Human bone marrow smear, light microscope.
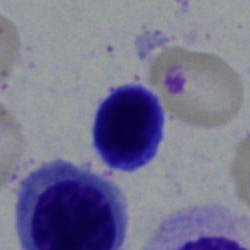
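Lymphocyte: a cell with a smooth, round to slightly oval outline, its nucleus filling nearly the whole of it. Cytoplasm is scant, no more than a very thin rim around the nucleus. The chromatin is dense and stains dark blue-purple throughout.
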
